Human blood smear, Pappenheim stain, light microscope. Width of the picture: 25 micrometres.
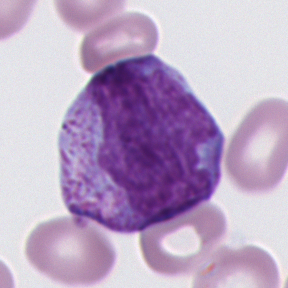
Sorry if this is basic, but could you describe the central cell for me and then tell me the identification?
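Outline angular, several nearly straight edges. Nucleus fills most of the cell, placed toward the right side. Cytoplasm pale lilac-blue. Fine reddish-purple granules scattered through the cytoplasm on the left. Name: atypical promyelocyte.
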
